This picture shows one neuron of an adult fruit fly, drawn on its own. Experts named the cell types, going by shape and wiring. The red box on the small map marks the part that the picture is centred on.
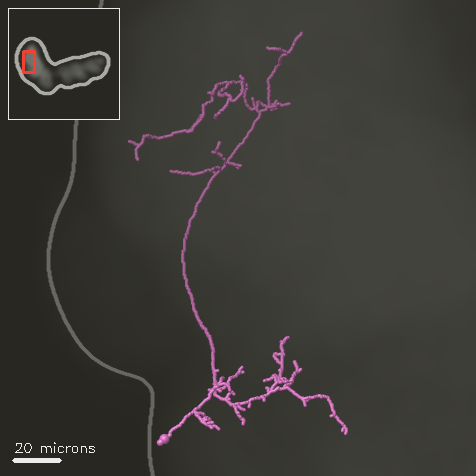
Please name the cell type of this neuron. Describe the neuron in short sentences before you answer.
From top to bottom in the picture it spans about 180 microns. As drawn here it is taller than it is wide. This is a central-brain intrinsic neuron. It is of cell type CB4082.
